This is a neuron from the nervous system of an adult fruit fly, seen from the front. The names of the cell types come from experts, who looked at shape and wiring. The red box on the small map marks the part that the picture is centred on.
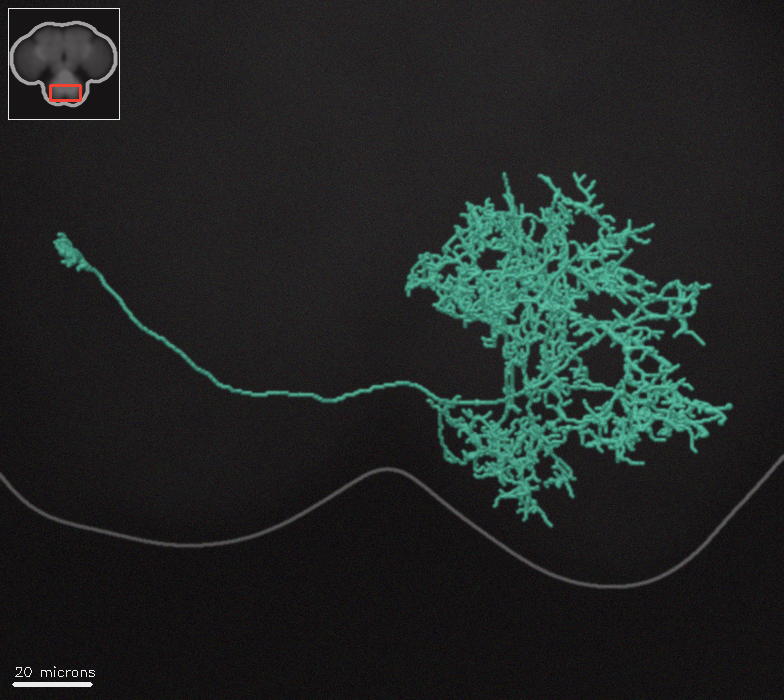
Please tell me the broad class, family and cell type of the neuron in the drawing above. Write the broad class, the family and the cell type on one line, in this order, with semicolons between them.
nerve-cord intrinsic neuron; hemilineage 09B; IN09B022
